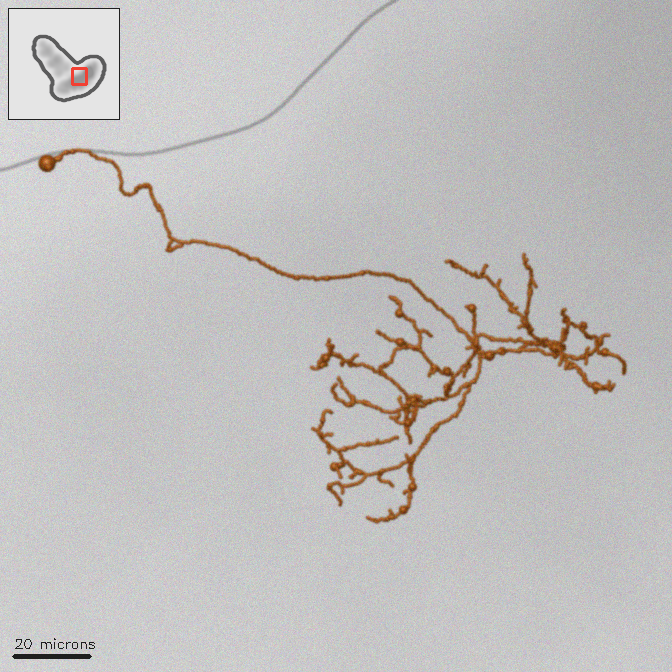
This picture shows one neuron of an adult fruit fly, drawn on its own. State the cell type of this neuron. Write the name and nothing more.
FB4Z_b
